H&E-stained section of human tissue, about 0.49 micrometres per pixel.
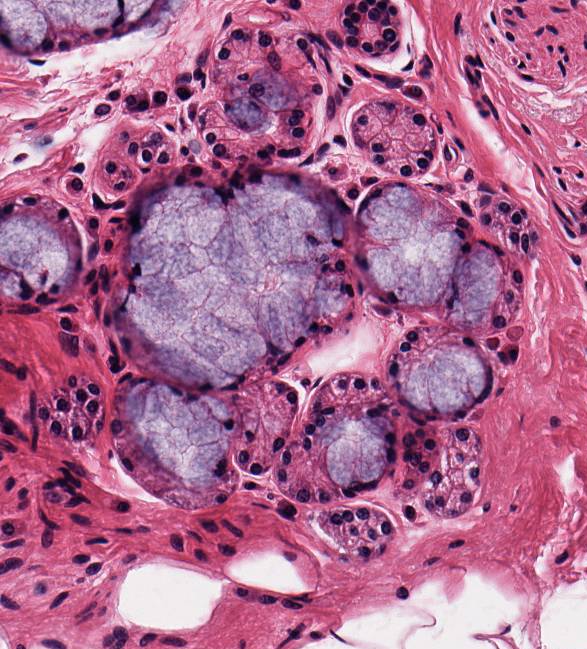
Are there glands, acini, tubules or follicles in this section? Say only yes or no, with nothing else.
Yes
